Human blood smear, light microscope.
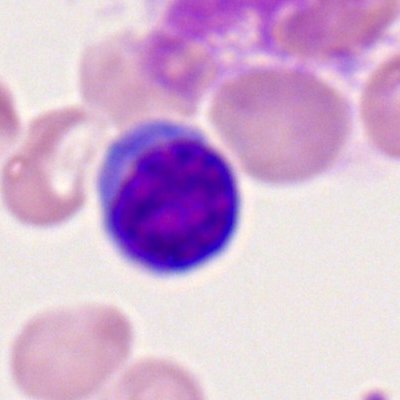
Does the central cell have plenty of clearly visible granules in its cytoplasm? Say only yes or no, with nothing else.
No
